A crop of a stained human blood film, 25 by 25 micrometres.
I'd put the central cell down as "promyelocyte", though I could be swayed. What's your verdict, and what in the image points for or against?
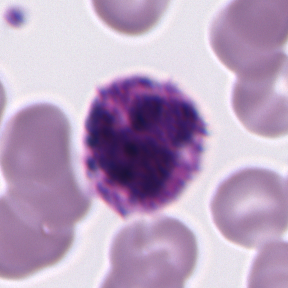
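Not a promyelocyte; I'd call this one a basophil. Its nucleus is hidden: the granules lie over it, so its outline can't be traced.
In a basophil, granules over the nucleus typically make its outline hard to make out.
No nucleolus can be seen either.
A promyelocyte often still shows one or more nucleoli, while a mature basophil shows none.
The granules crowding the cell are coarse and dark purple.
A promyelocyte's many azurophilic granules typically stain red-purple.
Beyond that, the outline is roughly round, granules at the margin give a ragged, speckled edge, and the background showing between granules is pinkish-lilac.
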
